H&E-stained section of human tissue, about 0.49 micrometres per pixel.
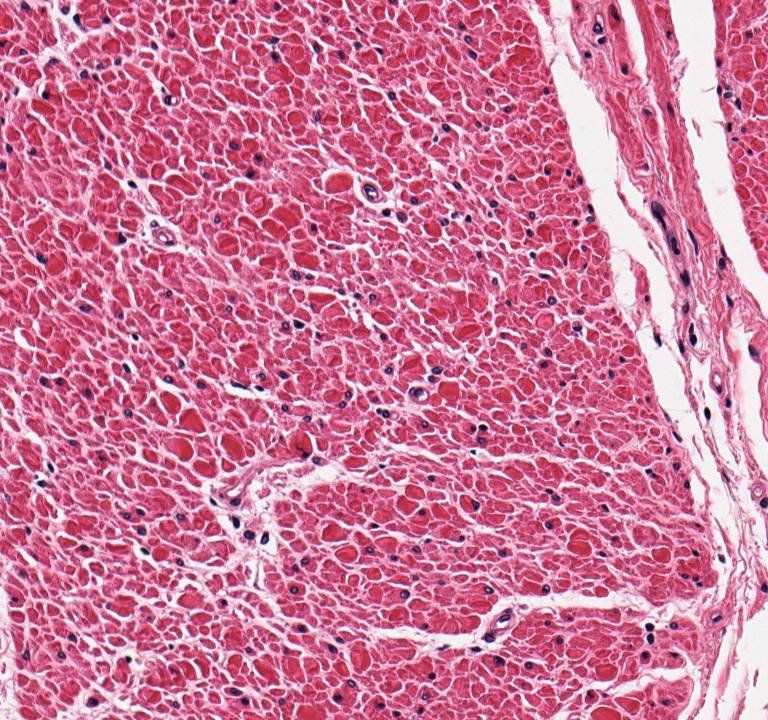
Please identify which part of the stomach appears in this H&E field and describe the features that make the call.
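Smooth muscle makes up this section. A dense sheet of muscle fibres, cut in cross-section, occupies most of it, from the left edge to the upper right band.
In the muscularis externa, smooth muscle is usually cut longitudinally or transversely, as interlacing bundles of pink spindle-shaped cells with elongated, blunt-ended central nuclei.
In the upper right, a diagonal band of loose fibrous connective tissue with elongated dark nuclei and white cleft-like spaces runs beside the muscle.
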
